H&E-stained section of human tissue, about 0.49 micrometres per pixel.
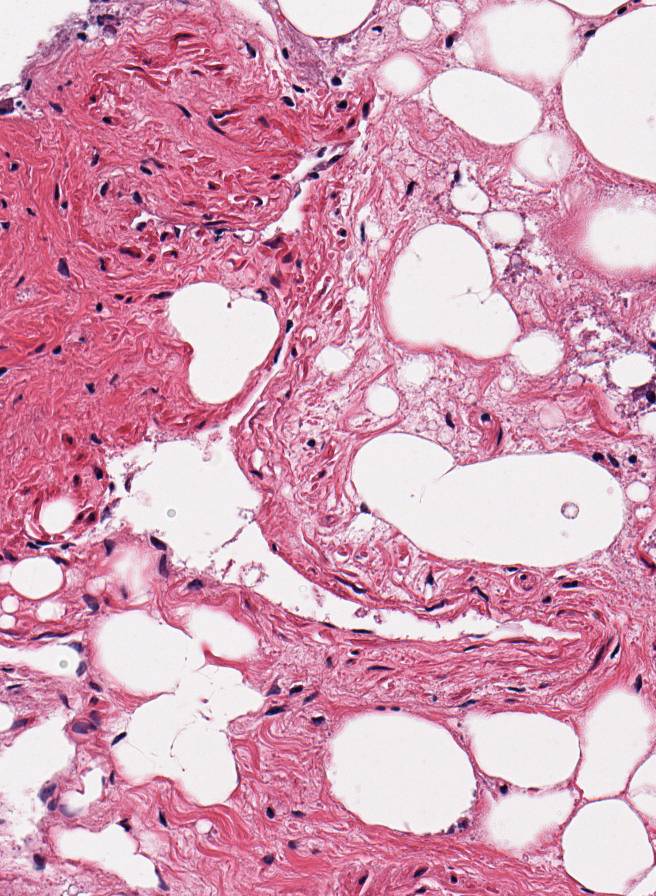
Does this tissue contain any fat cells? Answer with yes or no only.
Yes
